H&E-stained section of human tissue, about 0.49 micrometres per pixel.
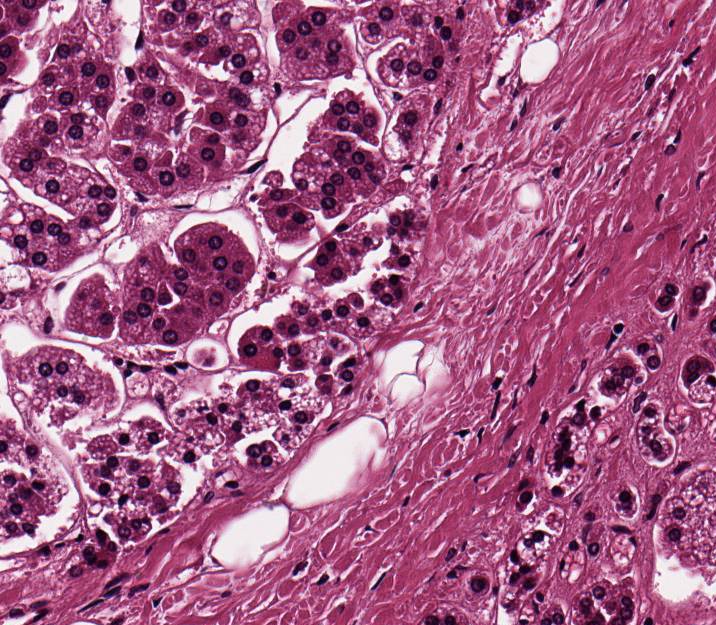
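Adrenal gland, haematoxylin and eosin. On the left, look for rounded nests of closely packed cells, divided from one another by thin septa. Each nest cell is polygonal, with plenty of granular to finely vacuolated pink-purple cytoplasm. Notice the round, dark nuclei, each holding one prominent central nucleolus. The right half is quite different: a dense eosinophilic fibrous band with scattered elongated, dark spindle nuclei.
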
